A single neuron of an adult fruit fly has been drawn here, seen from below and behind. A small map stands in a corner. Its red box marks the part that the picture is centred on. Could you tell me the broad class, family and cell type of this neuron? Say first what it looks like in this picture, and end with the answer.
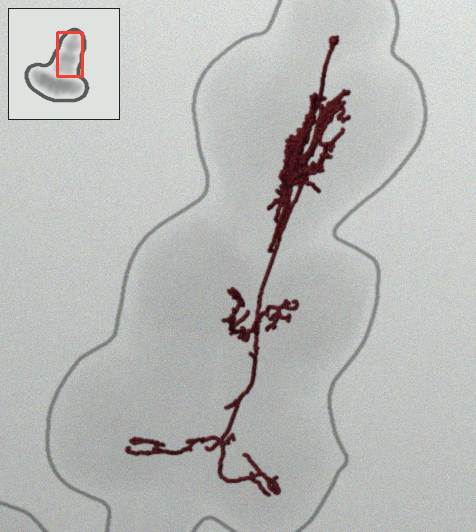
As drawn here it is taller than it is wide. This is a nerve-cord intrinsic neuron. The family is hemilineage 05B. Its cell type is IN05B022.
